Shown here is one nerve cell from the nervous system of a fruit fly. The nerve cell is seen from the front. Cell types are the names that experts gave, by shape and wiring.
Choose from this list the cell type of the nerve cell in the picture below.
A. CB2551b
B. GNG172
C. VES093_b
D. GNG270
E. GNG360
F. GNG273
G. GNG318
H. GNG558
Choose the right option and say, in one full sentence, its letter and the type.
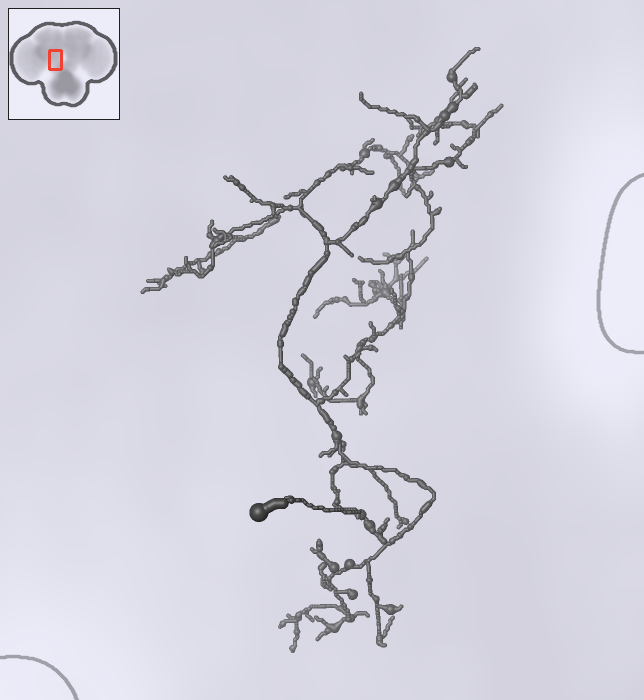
In option C is VES093_b, which is the cell type of the nerve cell.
